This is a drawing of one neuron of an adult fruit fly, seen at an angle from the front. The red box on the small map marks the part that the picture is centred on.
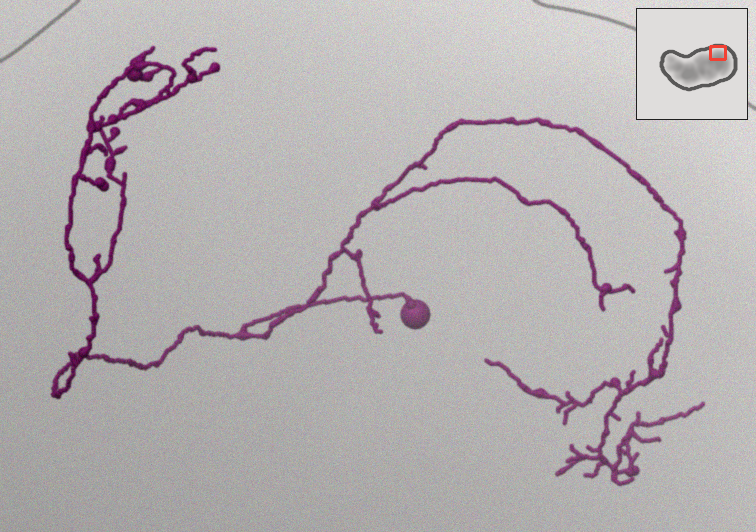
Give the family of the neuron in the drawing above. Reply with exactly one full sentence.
It is hemilineage DL2_dorsal that names the family of this neuron.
